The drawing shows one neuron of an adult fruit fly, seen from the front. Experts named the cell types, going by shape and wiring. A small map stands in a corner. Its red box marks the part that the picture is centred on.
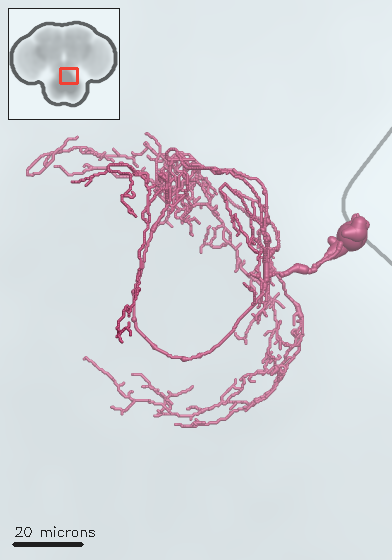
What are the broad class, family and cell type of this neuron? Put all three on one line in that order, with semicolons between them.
motor neuron of the nerve cord; MNad; MNad07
